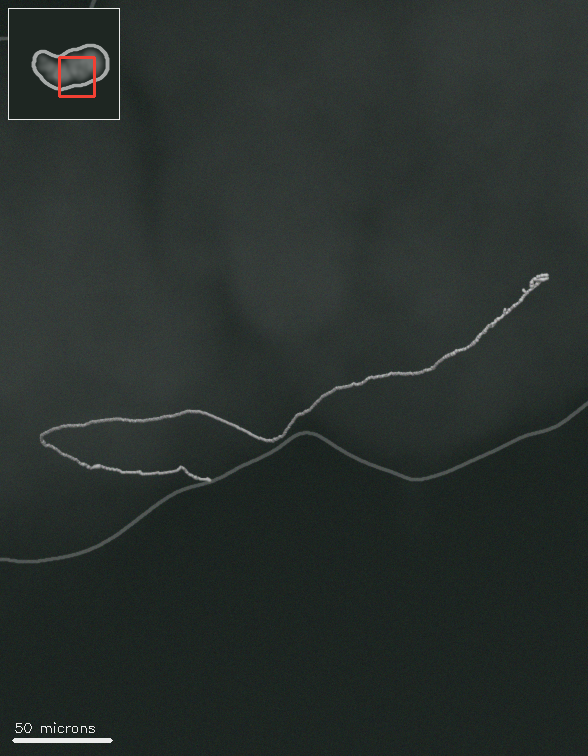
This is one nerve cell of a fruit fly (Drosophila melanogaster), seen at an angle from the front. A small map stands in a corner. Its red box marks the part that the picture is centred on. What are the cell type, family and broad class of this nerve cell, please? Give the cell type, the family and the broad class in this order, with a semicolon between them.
LgAG1; class gustatory; sensory neuron ascending to the brain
